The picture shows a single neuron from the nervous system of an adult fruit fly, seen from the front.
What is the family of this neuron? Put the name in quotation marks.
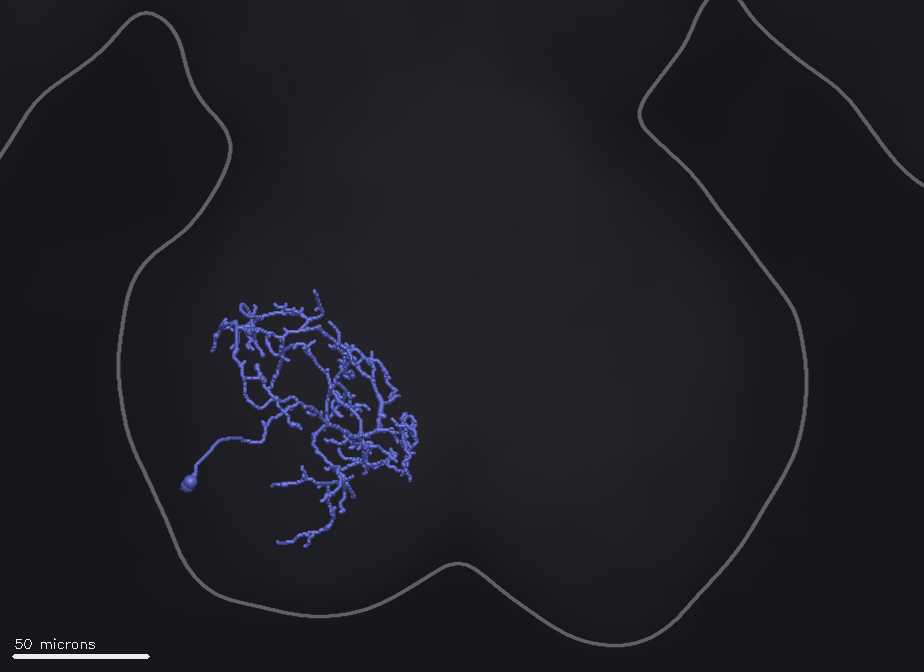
"hemilineage 16B"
